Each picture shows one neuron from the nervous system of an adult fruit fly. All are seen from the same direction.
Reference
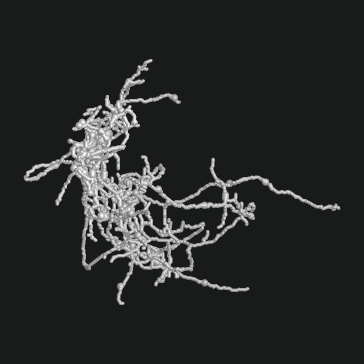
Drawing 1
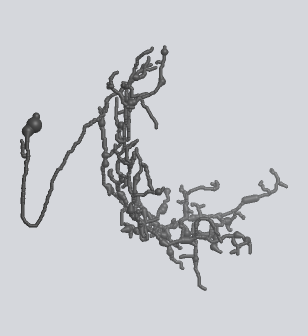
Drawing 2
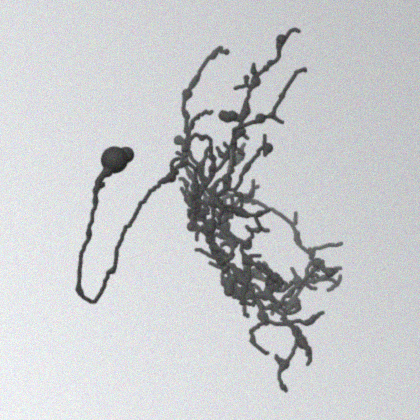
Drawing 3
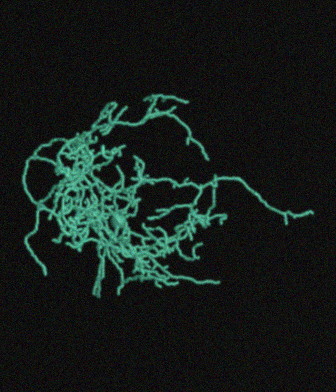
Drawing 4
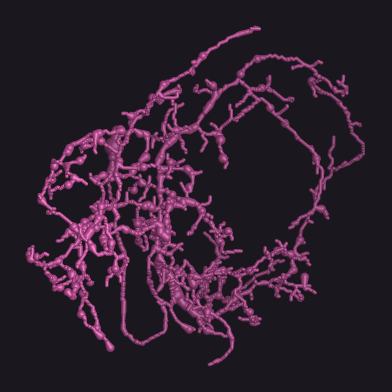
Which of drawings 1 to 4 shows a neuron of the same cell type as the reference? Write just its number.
3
